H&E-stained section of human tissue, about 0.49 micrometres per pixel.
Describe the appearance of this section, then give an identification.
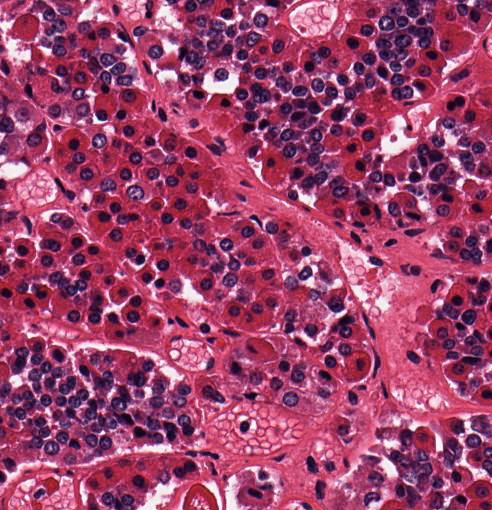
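Look through the nests and you'll find many cells with plentiful bright red cytoplasm in every one of them, mixed in among paler cells. Nuclei everywhere are round and fairly uniform, mostly one to a cell and sitting centrally. The septa are delicate, carrying a few flattened, elongated nuclei. There are no gland lumens, tubules or fat cells in the field. This is pituitary.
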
